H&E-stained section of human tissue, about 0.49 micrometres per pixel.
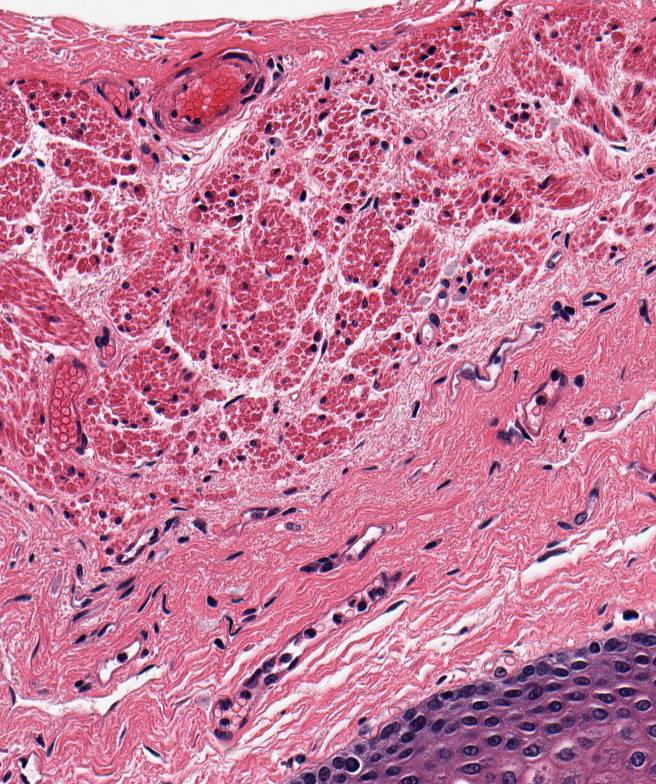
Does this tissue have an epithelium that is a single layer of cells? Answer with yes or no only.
No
